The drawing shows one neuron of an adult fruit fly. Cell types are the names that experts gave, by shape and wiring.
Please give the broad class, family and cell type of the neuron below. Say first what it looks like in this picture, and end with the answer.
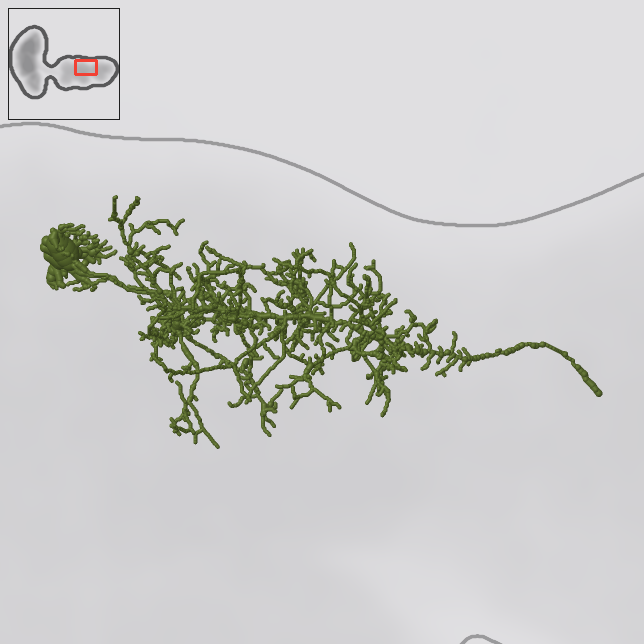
It lies in the nerve cord. The picture shows more than a hundred branch ends. Its broad class is motor neuron of the nerve cord. Its family is hemilineage 15B. Its cell type is Ti flexor MN.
